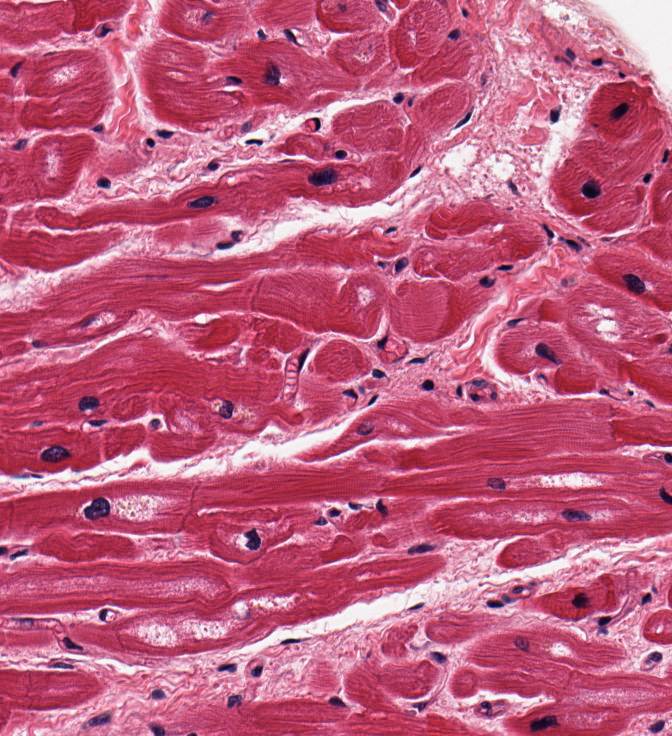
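Atrial appendage of the heart: the muscle fibres run lengthwise across the middle and lower field, while many in the upper field are cut across. You can make out fine cross-striations in the lengthwise fibres. Several fibres branch and join their neighbours, and many have a pale, clear zone in the cytoplasm around the nucleus.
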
